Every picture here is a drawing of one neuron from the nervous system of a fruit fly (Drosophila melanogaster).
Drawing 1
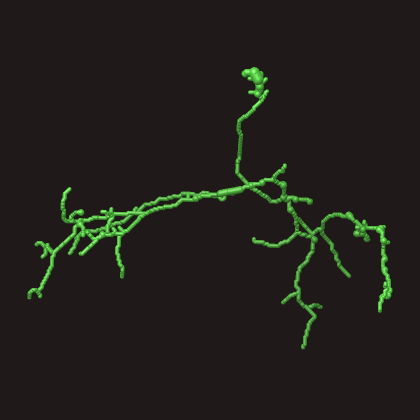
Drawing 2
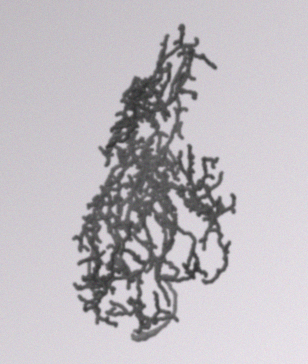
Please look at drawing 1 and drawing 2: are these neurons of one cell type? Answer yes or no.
no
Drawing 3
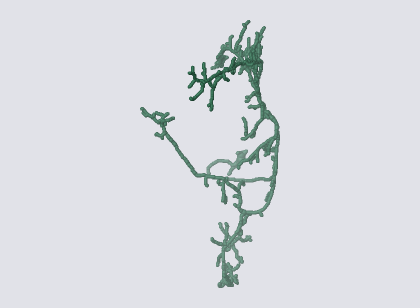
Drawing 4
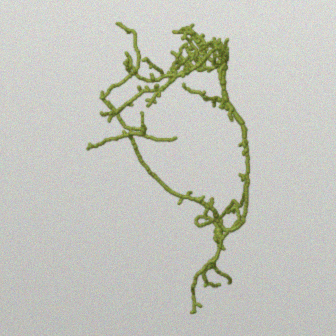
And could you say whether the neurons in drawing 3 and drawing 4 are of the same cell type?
yes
